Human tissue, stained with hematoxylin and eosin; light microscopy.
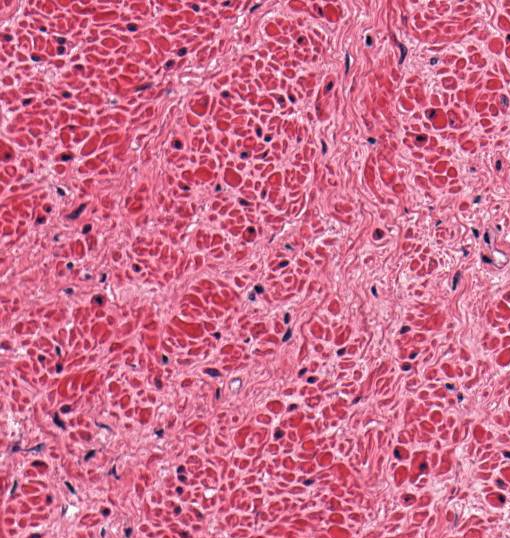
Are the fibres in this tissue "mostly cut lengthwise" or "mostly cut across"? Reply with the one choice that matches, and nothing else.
Mostly cut across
